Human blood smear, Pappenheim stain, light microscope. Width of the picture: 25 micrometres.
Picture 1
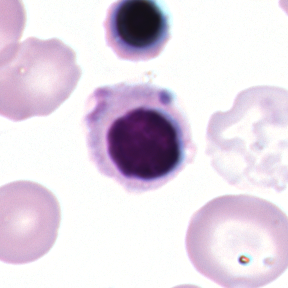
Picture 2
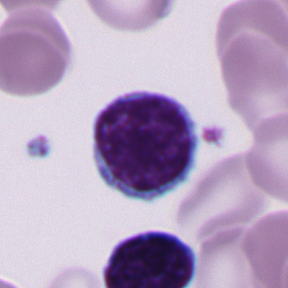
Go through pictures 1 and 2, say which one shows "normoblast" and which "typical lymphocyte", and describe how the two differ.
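The normoblast is the cell in picture 1, and the typical lymphocyte is the one in picture 2. In outline the normoblast is slightly uneven rather than a smooth circle, whereas the lymphocyte is smooth and evenly round, with no projections or hair-like extensions on its surface. The normoblast measures about 9 micrometres across and the lymphocyte about 10 micrometres.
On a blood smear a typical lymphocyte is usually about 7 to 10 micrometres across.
Both nuclei are round in outline, but the normoblast's is about 6 micrometres across, fills about 50% of the cell's area and lies toward the lower right, while the lymphocyte's is about 9 micrometres across and fills about 80% of the cell's area. The chromatin is dark purple in both, densely condensed in the normoblast and coarsely clumped in the lymphocyte, and neither nucleus shows nucleoli.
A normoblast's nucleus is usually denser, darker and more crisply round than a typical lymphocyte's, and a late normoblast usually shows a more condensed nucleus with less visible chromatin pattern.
The normoblast's cytoplasm is a pale greyish lilac.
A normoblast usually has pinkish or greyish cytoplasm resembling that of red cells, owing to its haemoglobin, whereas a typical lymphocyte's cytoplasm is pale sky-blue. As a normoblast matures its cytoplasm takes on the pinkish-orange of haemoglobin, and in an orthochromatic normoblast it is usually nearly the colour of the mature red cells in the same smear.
The lymphocyte's cytoplasm contains no visible granules and no vacuoles. Just above the normoblast, not touching it, lies a smaller cell with a very dark round nucleus.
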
